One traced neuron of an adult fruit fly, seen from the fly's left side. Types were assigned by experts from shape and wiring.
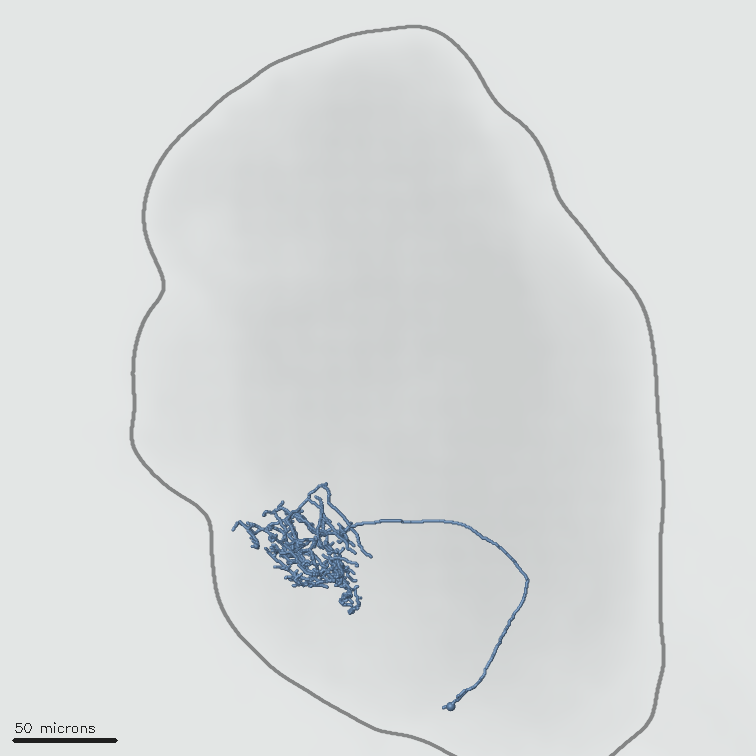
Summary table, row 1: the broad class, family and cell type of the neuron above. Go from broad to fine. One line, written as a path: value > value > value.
central-brain intrinsic neuron > hemilineage LB5 > GNG453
